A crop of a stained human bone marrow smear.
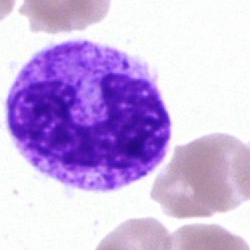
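Band neutrophil, the cell in the middle of this stained bone marrow smear. Look at the nucleus: a deep notch comes in from its top edge. Search it carefully and you will find no nucleoli. Now take in the cytoplasm, lilac-purple in colour, and notice that it carries no vacuoles.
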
